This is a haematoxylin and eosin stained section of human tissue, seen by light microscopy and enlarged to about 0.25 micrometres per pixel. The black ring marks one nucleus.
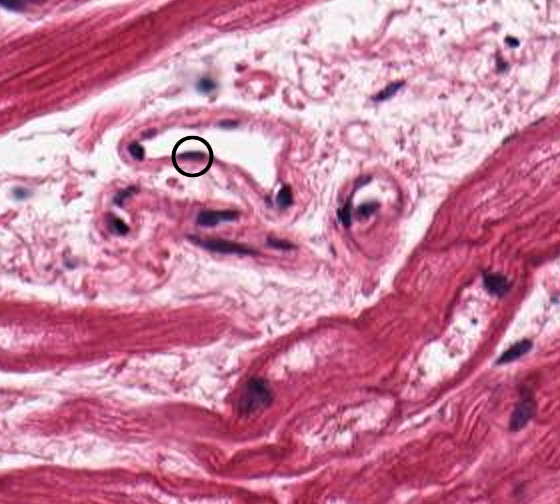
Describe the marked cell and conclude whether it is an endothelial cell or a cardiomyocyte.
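The nucleus is flattened and elongated, lying lengthwise along the wall of a small vessel. The nucleus is dark purple and fairly evenly stained. The cytoplasm is only a thin pink strip that runs out along the wall on either side of the nucleus, with no clear border of its own. The cell sits on the inner surface of the vessel wall, directly facing an open, empty lumen. The marked cell is an endothelial cell.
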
